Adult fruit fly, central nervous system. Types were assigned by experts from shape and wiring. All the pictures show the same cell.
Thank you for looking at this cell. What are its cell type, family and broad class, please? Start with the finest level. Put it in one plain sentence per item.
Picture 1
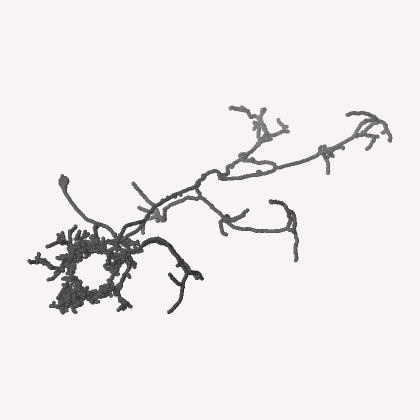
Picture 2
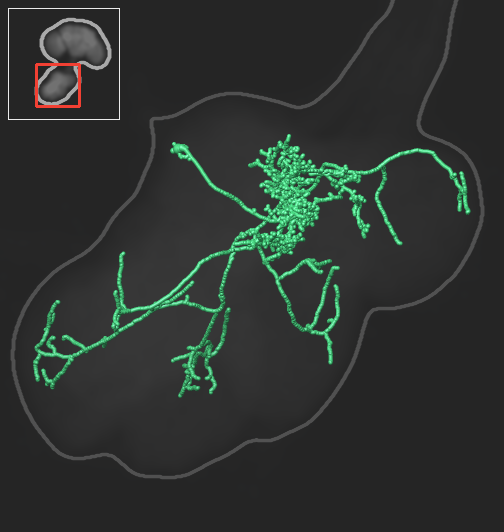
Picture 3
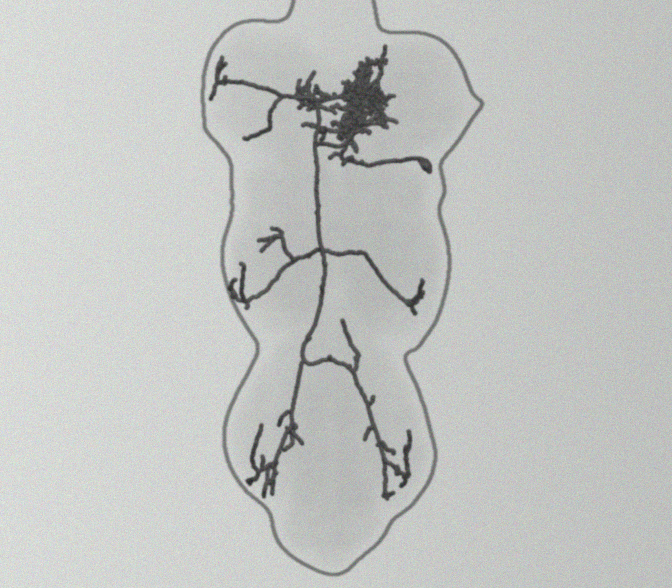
Type IN23B001 of hemilineage 23B, a nerve-cord intrinsic neuron.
